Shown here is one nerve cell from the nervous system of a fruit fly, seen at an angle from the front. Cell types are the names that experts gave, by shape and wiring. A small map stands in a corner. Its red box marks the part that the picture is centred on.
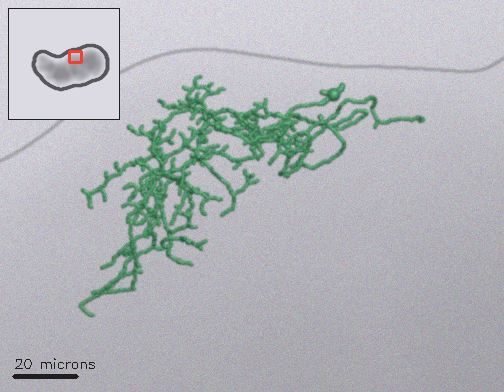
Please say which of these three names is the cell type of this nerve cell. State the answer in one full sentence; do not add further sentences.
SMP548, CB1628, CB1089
A cell of type CB1089 is what this nerve cell is.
